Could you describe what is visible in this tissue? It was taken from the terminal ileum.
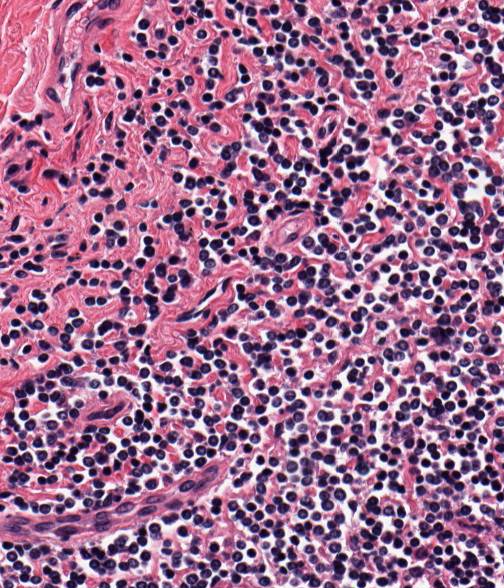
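Dense, diffuse sheet of small round cells across the field, most crowded in the right and lower parts. Most cells are small lymphocytes: round, dark, condensed nuclei, very scant cytoplasm. Vessel with elongated nuclei in its wall runs diagonally across the lower left. Near the centre, a small thin-walled vessel with a pink wall, surrounded by lymphocytes.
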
